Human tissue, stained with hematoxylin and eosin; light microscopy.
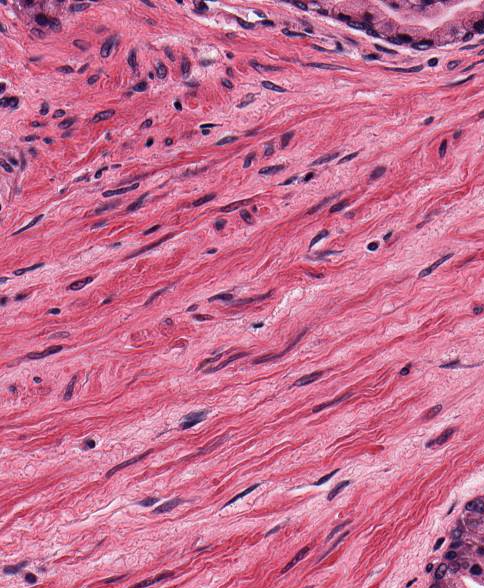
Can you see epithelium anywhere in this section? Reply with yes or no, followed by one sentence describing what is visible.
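Yes. Small strips of epithelium with crowded dark nuclei appear only at the top right and bottom right corners.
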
